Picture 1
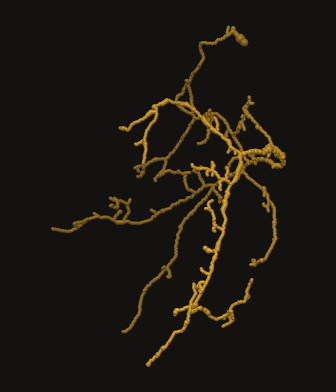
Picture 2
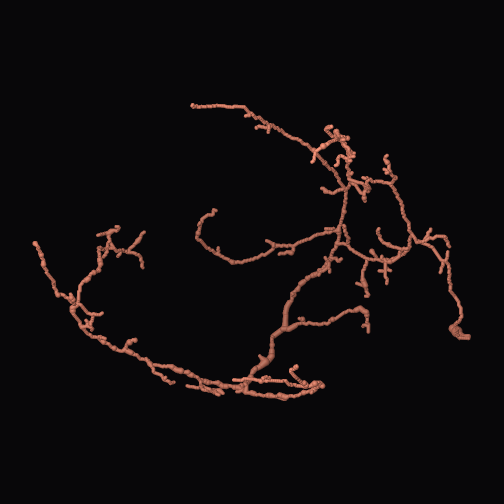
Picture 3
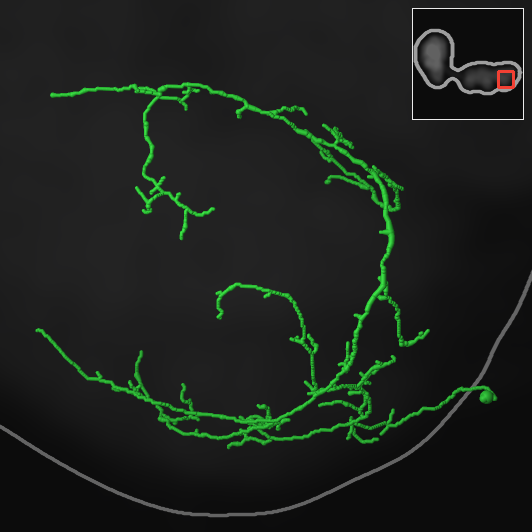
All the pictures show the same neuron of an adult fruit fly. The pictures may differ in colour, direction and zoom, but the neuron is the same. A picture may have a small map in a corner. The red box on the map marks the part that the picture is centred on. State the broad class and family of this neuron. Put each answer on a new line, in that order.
nerve-cord intrinsic neuron
hemilineage 13A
